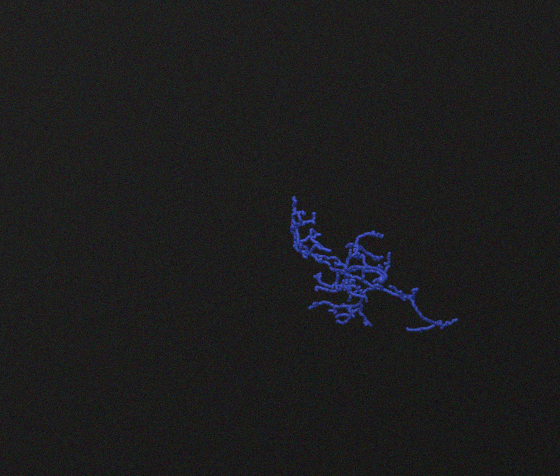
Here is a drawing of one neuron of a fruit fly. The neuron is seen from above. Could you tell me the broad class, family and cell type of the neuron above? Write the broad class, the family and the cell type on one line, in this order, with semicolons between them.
central-brain intrinsic neuron; hemilineage CLp1; CL160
